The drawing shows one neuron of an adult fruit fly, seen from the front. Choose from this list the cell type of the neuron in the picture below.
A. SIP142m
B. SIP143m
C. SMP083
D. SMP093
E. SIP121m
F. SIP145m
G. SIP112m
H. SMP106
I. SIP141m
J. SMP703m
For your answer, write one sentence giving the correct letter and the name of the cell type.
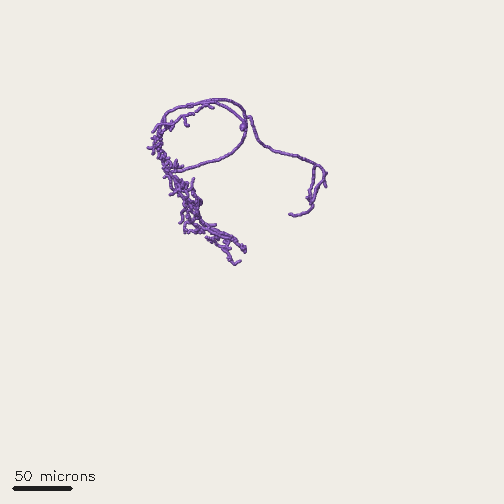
The cell type SIP143m, option B, is that of the neuron.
